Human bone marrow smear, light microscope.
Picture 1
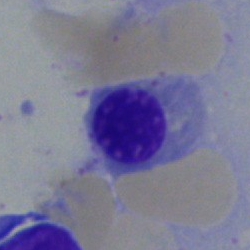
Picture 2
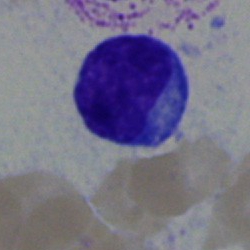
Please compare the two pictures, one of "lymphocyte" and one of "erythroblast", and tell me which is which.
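Picture 1 is the erythroblast, and picture 2 is the lymphocyte. In the erythroblast the nucleus sits off-centre toward the left, with most of the blue cytoplasm lying to its right. Just to the right of the nucleus there's a paler zone in that cytoplasm. Its chromatin is dark purple and coarse, broken up by small paler spots.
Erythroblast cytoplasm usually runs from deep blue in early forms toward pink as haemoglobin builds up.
The lymphocyte, by contrast, is round with a smooth outline, and its chromatin is dark and densely stained. Its blue cytoplasm is only a thin crescent on the right side of the cell.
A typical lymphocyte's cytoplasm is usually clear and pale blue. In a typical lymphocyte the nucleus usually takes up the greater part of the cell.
Neither cell shows any granules in its cytoplasm.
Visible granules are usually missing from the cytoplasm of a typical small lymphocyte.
Pale red cells lie just below the lymphocyte.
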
